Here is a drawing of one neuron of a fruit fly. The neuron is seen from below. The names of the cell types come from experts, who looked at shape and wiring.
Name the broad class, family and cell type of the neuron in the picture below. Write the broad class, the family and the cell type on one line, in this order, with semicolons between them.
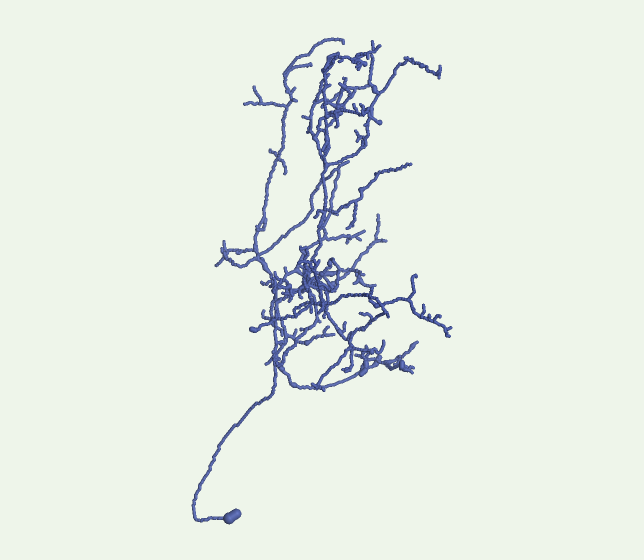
nerve-cord intrinsic neuron; hemilineage 16B; IN16B095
